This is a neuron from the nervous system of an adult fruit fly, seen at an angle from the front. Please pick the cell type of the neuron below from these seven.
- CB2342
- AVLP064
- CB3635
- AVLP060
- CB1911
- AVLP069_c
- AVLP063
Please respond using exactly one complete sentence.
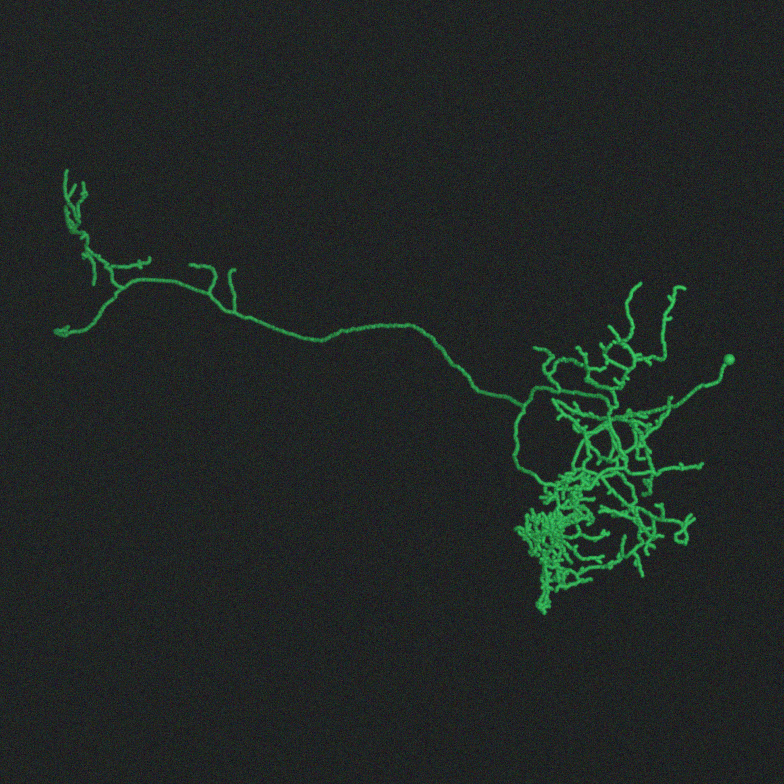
As its cell type, this neuron has AVLP060.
